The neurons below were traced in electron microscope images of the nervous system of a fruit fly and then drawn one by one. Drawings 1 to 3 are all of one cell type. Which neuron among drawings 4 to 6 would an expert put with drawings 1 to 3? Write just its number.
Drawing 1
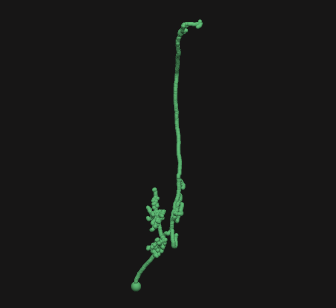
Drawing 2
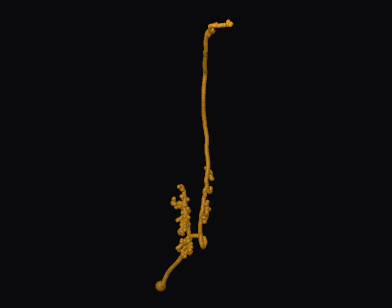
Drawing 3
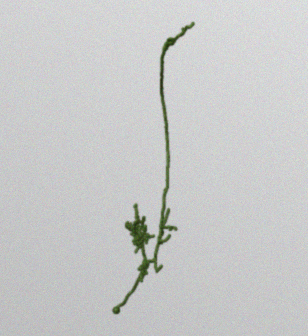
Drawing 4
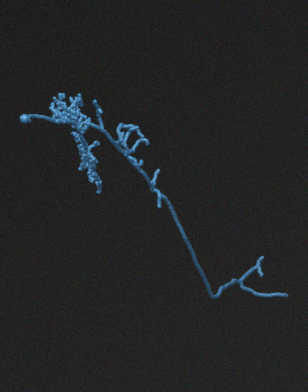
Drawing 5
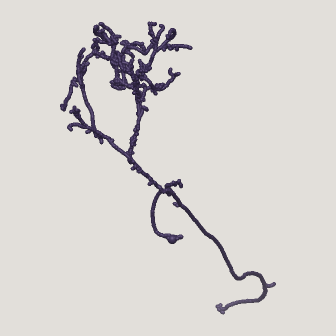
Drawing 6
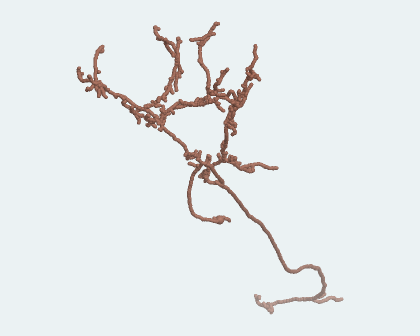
4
